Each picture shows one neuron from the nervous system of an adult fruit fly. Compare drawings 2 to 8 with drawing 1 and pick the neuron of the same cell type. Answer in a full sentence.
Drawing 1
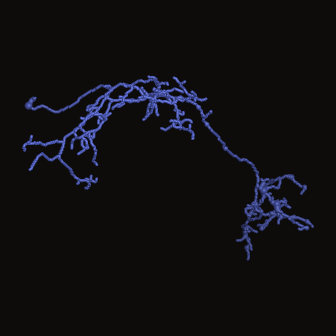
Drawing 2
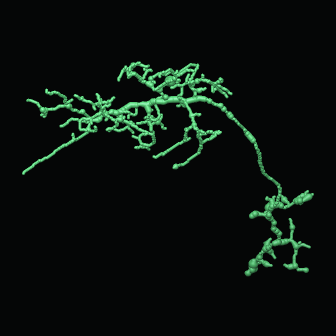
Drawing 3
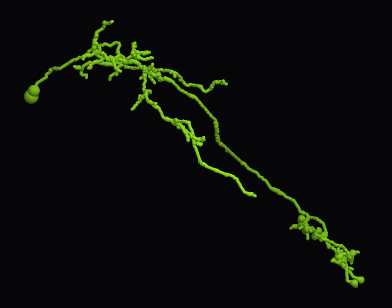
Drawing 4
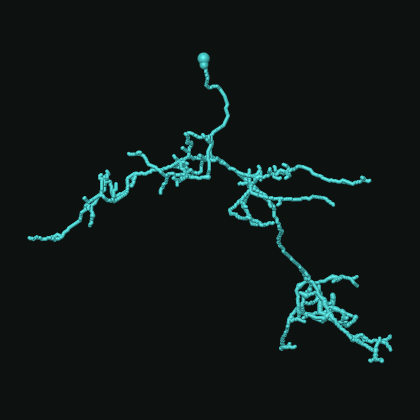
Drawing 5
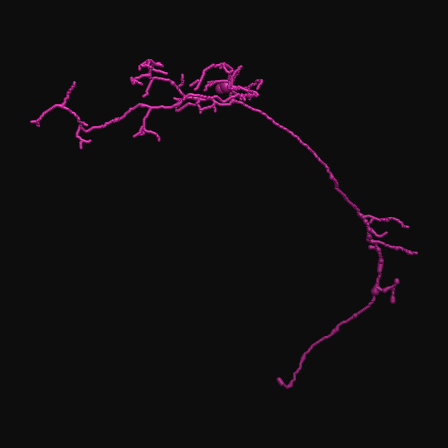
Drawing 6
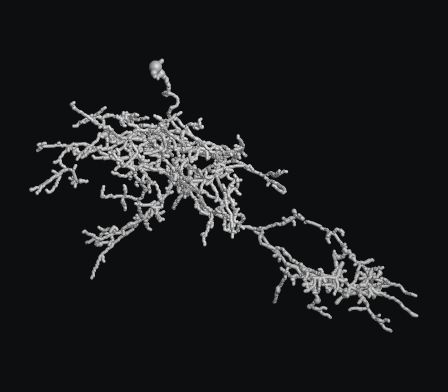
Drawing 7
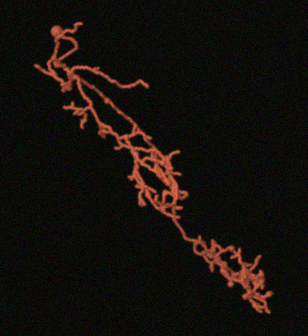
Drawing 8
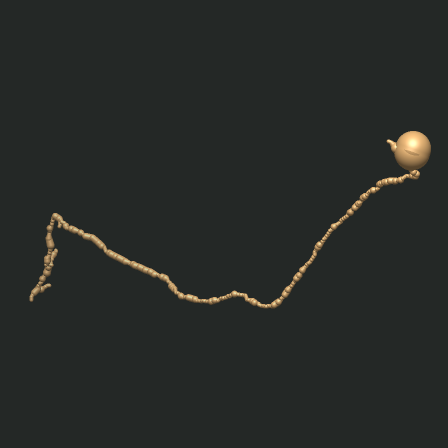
Drawing 4 shows a neuron of the same cell type.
